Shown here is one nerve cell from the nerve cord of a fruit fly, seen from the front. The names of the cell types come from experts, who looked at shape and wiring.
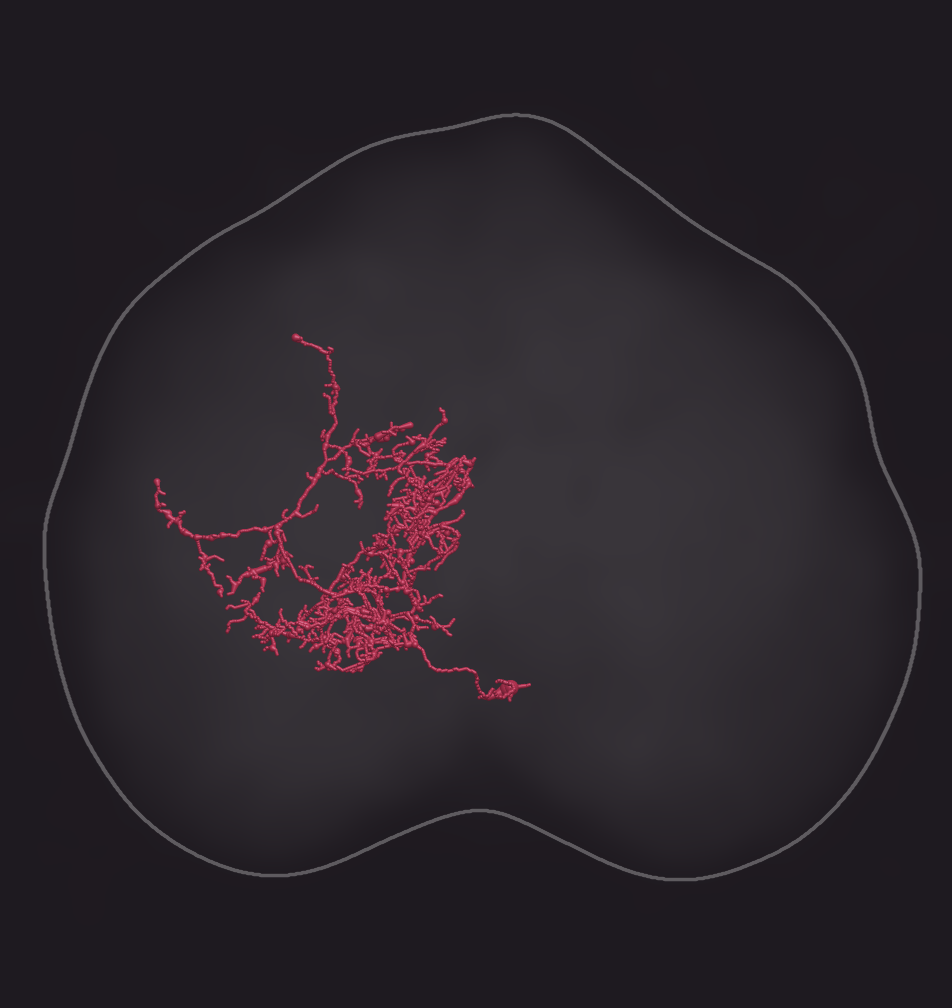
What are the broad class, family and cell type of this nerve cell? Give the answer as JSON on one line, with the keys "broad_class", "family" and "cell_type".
{"broad_class": "nerve-cord intrinsic neuron", "family": "hemilineage 13B", "cell_type": "IN13B026"}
